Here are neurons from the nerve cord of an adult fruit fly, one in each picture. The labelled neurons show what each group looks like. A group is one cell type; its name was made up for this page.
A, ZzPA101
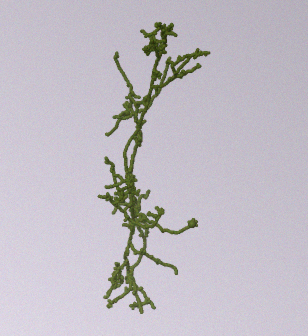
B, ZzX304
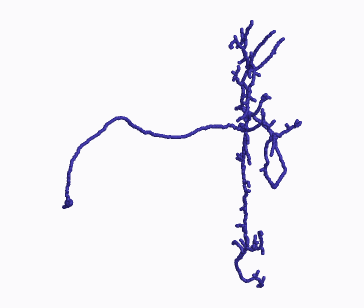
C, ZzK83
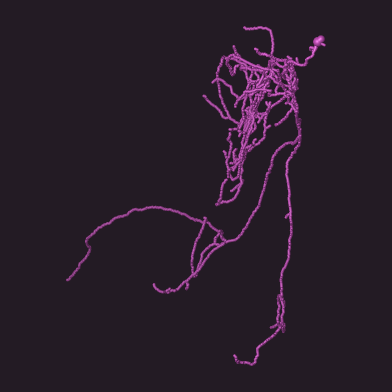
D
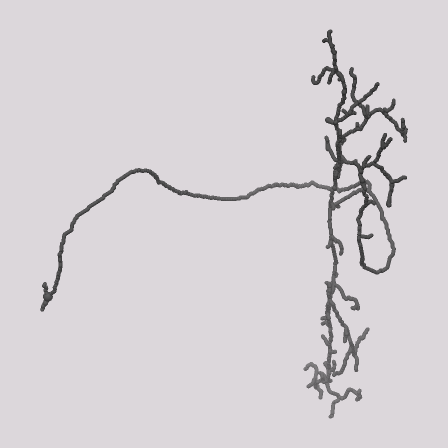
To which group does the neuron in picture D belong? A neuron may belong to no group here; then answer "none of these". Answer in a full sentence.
It belongs to ZzX304.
